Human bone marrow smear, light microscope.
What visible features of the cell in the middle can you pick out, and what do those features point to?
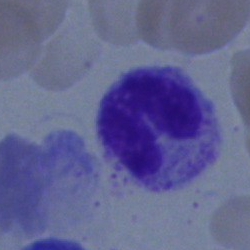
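Roughly round in outline, this cell holds a deeply indented nucleus whose opening faces the lower right. The chromatin is dark purple and coarsely clumped, and no nucleolus can be seen. It is a band neutrophil.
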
